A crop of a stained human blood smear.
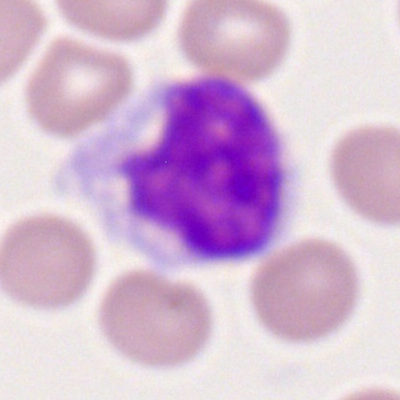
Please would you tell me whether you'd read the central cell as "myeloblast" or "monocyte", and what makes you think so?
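This is a monocyte, not a myeloblast. Going through the cell in turn, the chromatin is dark purple with paler mottled patches. Next comes the cytoplasm, pale greyish-blue and lying mostly to the left of the nucleus. Last, the outline runs irregular and angular along the left edge.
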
